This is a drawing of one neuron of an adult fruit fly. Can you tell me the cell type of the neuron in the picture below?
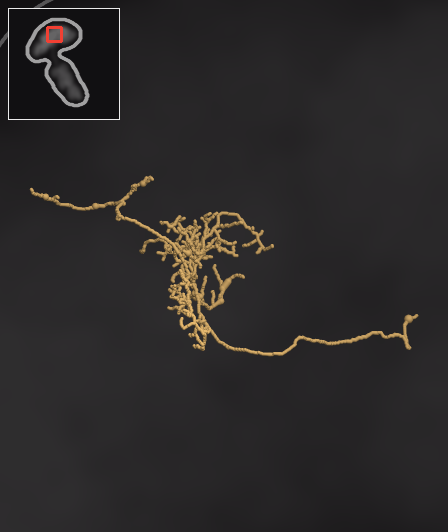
FC2C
